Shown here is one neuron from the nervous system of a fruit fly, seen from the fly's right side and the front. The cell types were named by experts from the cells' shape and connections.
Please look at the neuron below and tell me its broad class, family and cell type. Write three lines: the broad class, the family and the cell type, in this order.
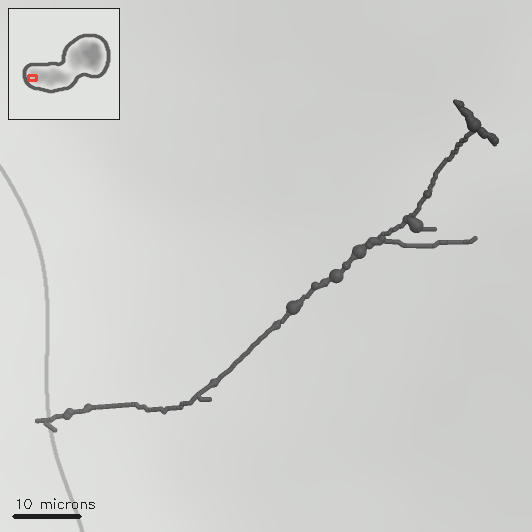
sensory neuron entering the nerve cord
class mechanosensory tactile
SNta43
